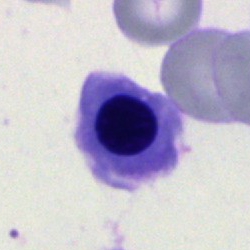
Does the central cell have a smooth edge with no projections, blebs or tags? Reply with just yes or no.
No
